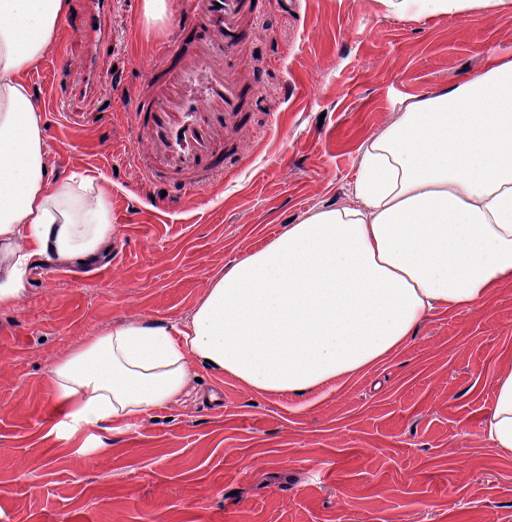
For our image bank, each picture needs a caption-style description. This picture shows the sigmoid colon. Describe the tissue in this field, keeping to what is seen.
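The field is pink collagen bundles with clear fat spaces between them. Next, in the lower half, thick wavy bundles run mainly horizontally. Among them, sparse dark spindle-shaped nuclei are scattered. Last, a rounded compact structure at upper left holds many closely packed, wavy, elongated nuclei.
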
